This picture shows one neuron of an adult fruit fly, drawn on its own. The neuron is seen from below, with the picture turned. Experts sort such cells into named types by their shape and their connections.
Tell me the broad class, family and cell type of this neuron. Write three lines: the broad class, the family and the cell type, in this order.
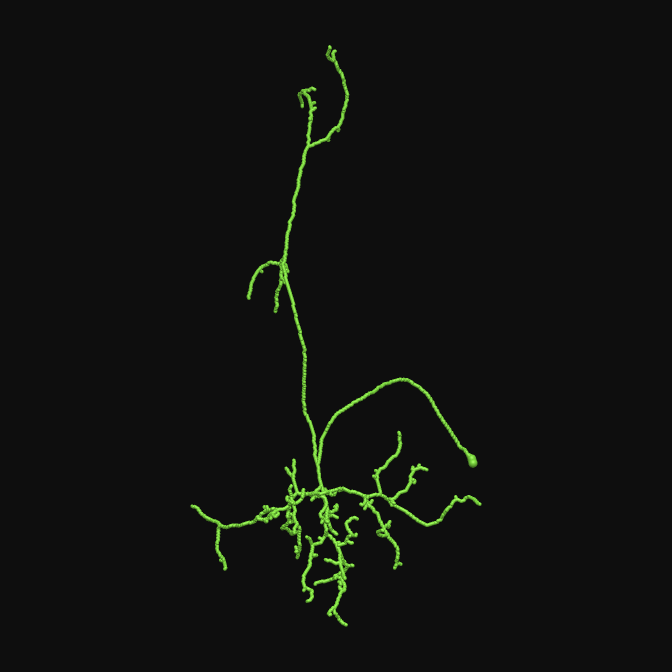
nerve-cord intrinsic neuron
hemilineage 11A
IN11A027_a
